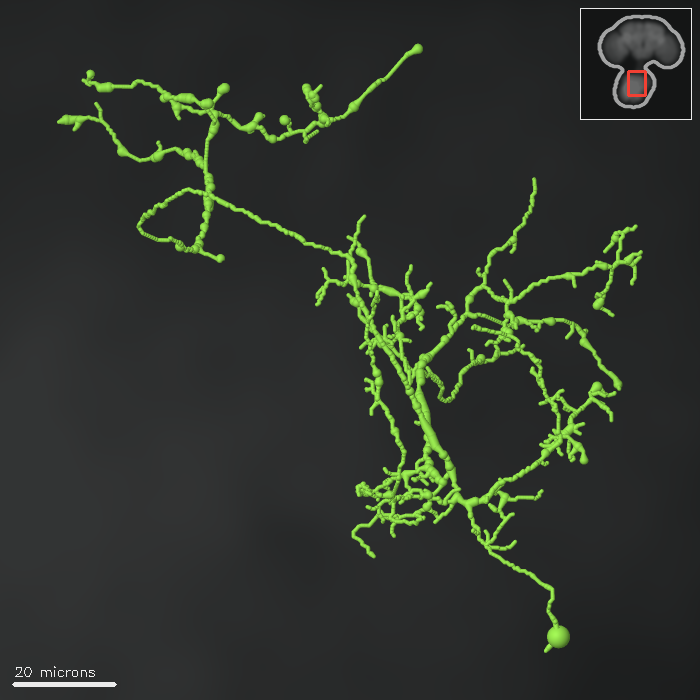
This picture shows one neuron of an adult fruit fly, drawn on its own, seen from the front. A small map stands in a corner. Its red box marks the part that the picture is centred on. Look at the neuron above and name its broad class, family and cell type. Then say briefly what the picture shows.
Its broad class is nerve-cord intrinsic neuron. The family is hemilineage 06B. The cell type is IN06B059. Its cell body lies at the lower right of the picture. From top to bottom in the picture it spans about 120 microns.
